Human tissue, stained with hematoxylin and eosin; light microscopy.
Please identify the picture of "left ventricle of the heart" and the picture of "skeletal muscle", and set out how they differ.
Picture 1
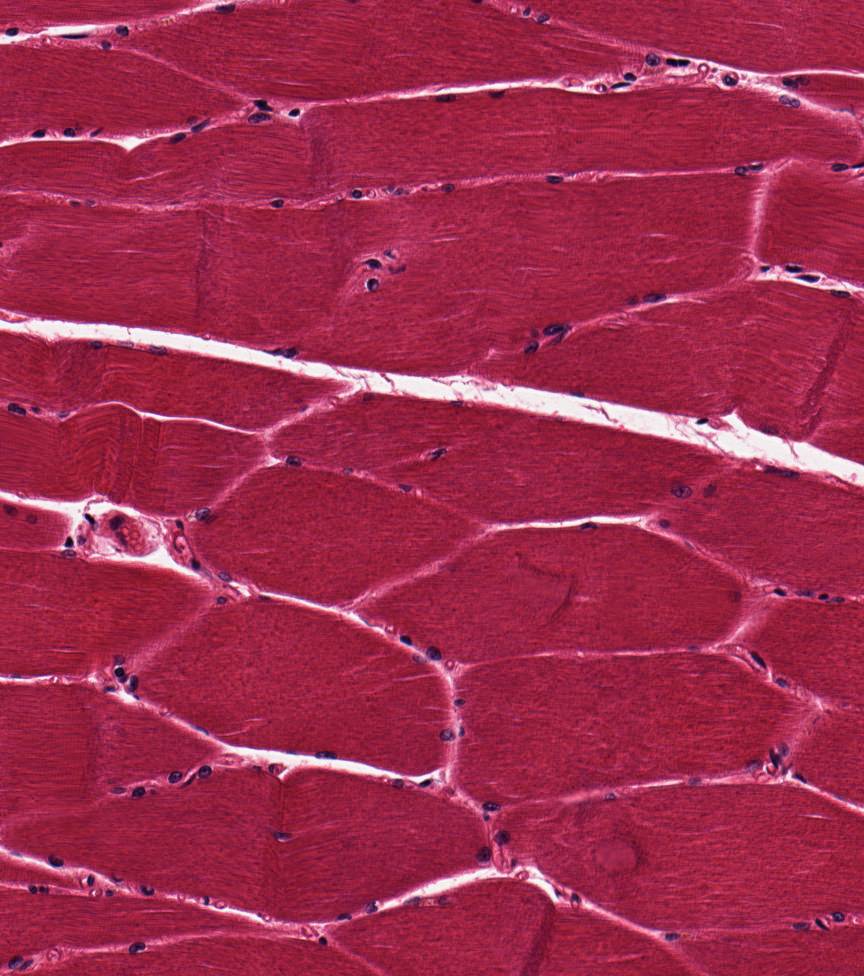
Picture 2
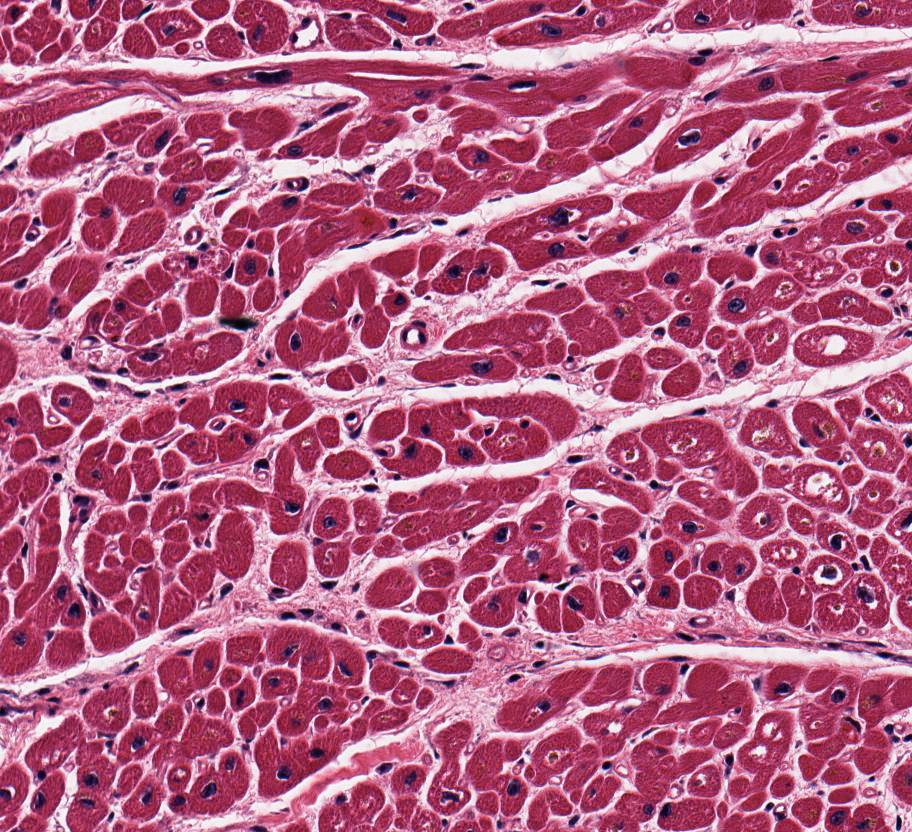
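Of the two, the skeletal muscle is picture 1 and the left ventricle of the heart is picture 2. In picture 1 the dark, flattened nuclei lie at the edges of the fibres rather than in their centres.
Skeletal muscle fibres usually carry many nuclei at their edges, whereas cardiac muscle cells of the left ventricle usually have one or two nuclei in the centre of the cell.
In picture 2, many fibres show a pale zone around the nucleus that contains golden-brown granules. The fibre cytoplasm in picture 1 is deeply and evenly stained red-pink; in picture 2 most fibres are cut across and appear as rounded or polygonal red profiles. Between the fibres of picture 2 run thin strands of pale pink loose connective tissue with small dark elongated nuclei, while in picture 1 the connective tissue between fibres at the left edge, just below the middle, holds a small blood vessel. Neither field contains fat cells.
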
